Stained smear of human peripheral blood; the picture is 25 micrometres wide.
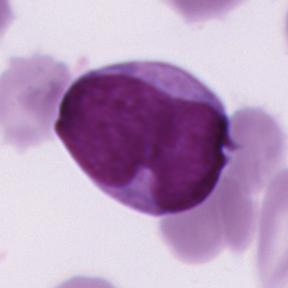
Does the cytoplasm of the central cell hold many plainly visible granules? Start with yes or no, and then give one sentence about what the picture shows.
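No. No granules are visible in the cytoplasm.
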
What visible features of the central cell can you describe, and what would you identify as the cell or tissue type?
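The nucleus, about 15 by 12 micrometres, has a deep notch in its lower edge, which gives it a kidney-like shape. Its chromatin is finely textured and evenly stained dark purple, and I can't make out any coarse clumps. The cytoplasm around it is pale lilac-blue. On the right edge of the cell, a small pointed tag projects. The central cell, then, is a myeloblast.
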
